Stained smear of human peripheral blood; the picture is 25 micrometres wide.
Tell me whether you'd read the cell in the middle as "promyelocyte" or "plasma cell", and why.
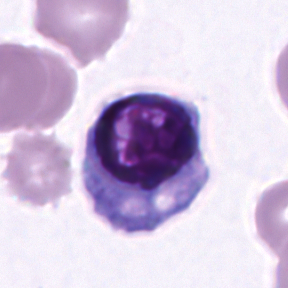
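It is a plasma cell rather than a promyelocyte. The deciding point is the chromatin, which is dark purple and coarsely clumped, with paler patches between the clumps.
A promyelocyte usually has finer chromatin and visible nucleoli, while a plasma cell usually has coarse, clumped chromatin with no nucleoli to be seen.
The cell measures about 12 micrometres across, and its round nucleus, about 9 micrometres across, lies toward the top and fills about 50% of the cell's area. The cytoplasm forms a broad band below the nucleus, where a few pale round clear spots lie, and only a thin rim above it.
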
